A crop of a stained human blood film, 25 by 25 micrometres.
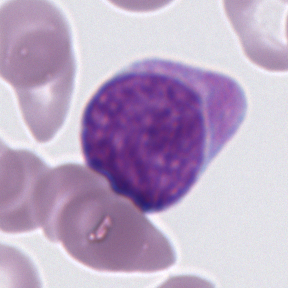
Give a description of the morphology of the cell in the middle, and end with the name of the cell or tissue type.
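Toward the lower left of the cell lies the nucleus. The cytoplasm forms a pale blue-lilac rim, widest on the upper right side, with neither visible granules nor vacuoles. The whole cell measures about 15 by 13 micrometres. The cell is an atypical promyelocyte.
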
